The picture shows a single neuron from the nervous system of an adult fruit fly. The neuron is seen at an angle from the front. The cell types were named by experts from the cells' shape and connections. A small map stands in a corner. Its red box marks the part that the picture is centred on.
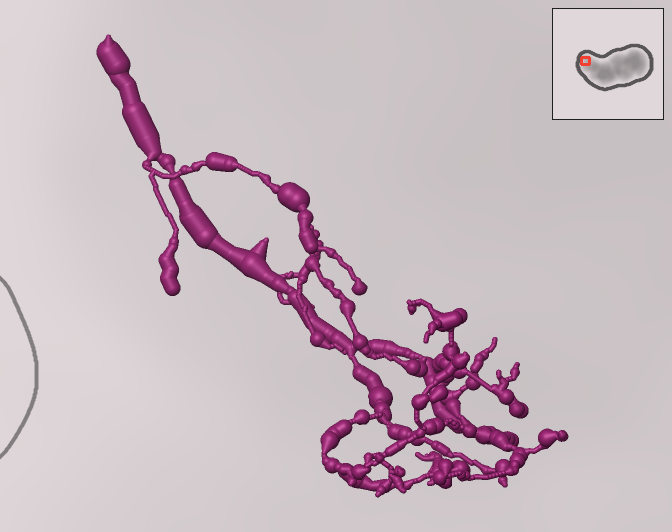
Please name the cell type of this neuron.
SNxx10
